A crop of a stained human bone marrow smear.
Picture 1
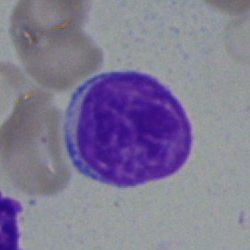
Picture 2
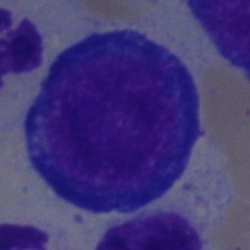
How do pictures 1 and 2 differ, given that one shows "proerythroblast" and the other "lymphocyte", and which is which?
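Lymphocyte in picture 1; proerythroblast in picture 2. Common to both: round outline, thin rim of cytoplasm, no granules in the cytoplasm. Lymphocyte: outline smooth; nucleus off-centre; cytoplasm scant, visible mainly as a crescent on the left side. Proerythroblast: cytoplasm deep blue; chromatin fine and evenly spread. Neighbours: red cells lie against the upper-left edge of the lymphocyte, while the proerythroblast touches no neighbouring cell.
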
